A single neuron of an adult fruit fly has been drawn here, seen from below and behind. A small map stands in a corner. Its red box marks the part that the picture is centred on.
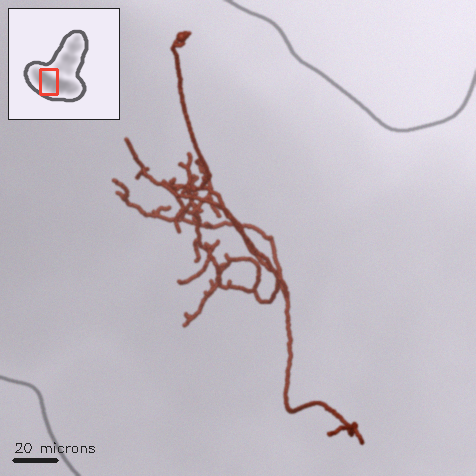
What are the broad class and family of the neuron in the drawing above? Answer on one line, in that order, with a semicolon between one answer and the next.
central-brain intrinsic neuron; hemilineage SMPpv2_dorsal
